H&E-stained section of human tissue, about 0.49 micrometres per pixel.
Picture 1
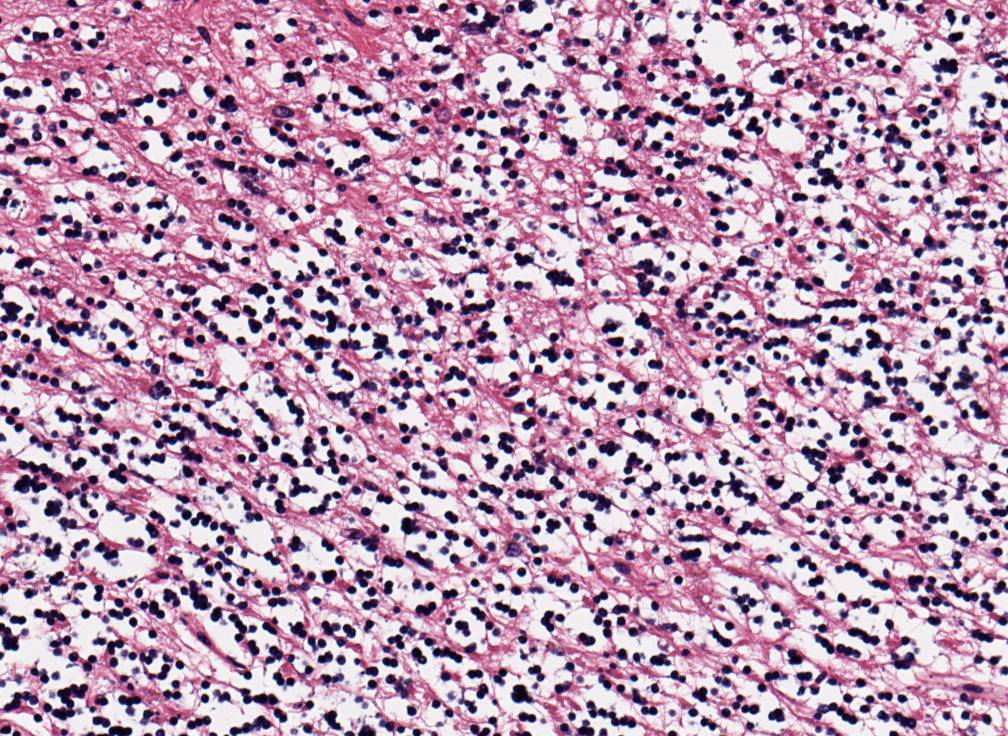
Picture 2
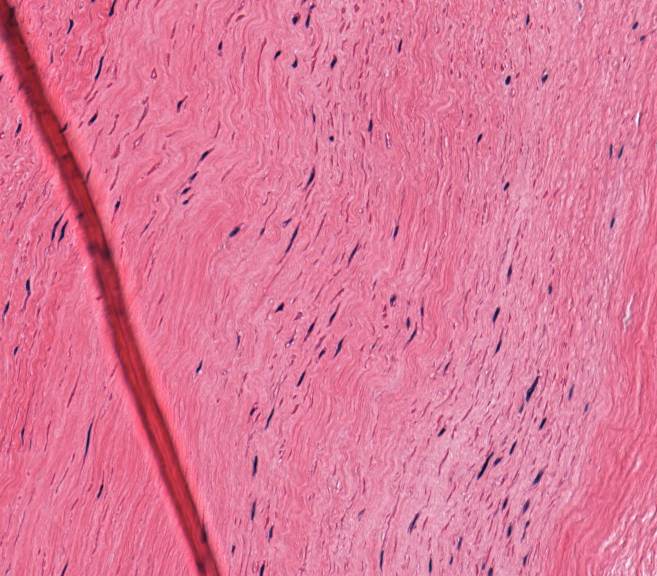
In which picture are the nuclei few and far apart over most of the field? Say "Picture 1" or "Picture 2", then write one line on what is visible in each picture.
Picture 2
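In picture 1: Small cells are spread densely and fairly evenly across the whole field as a diffuse sheet.
In picture 2: Nuclei are sparse and widely spaced across the field.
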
